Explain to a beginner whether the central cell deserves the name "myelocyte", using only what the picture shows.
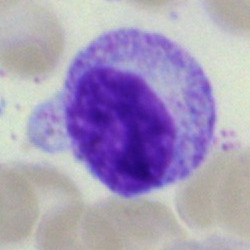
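Cytoplasm: pale lilac-blue, forming its widest band on the upper right side of the nucleus; this pale tone goes with myelocyte rather than promyelocyte.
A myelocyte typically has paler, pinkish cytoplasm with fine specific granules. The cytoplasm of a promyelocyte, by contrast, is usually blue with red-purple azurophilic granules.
Chromatin: dense and dark purple, with a few slightly paler patches. Left edge: a pale blue rounded bleb containing a few granules protrudes from it. Outline: roughly round apart from a bulge on the left side. Vacuoles: no clear vacuoles are seen in the cytoplasm. Verdict: the name myelocyte fits, and the cell is a myelocyte, not a promyelocyte.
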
